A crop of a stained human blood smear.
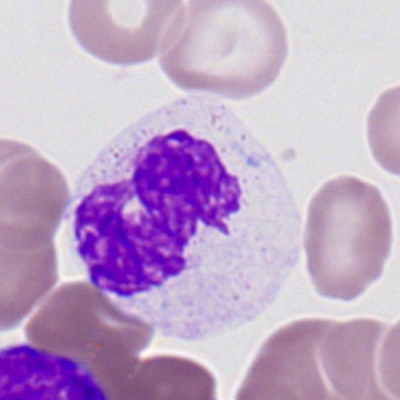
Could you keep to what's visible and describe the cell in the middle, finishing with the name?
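Bounding the cell is a round, smooth outline. Chromatin appears dark purple and coarsely clumped, with paler gaps. Nucleoli are not visible. Fine pinkish-red granules lie scattered through the cytoplasm. The cell is a segmented neutrophil.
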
